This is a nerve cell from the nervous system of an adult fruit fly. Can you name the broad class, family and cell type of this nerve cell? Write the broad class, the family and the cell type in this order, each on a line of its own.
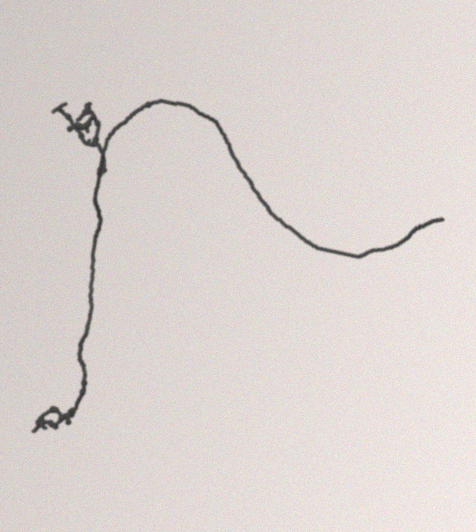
sensory neuron entering the brain
class olfactory
ORN_VC1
